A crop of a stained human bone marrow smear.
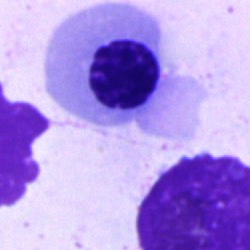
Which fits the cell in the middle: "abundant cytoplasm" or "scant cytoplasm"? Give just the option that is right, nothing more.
Abundant cytoplasm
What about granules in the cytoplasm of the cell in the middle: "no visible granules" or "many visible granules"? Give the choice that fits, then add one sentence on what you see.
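No visible granules. The cytoplasm shows no granules.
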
